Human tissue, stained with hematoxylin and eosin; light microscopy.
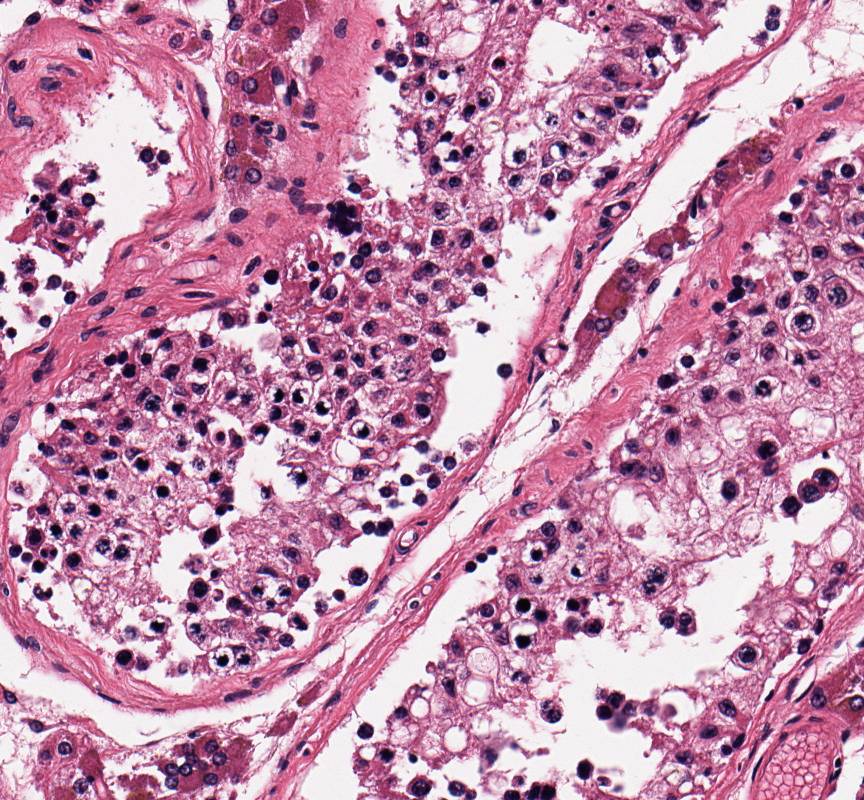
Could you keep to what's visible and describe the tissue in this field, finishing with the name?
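Narrow bands of pink fibrous tissue, running diagonally from lower left to upper right, divide the field into large rounded and elongated units packed with cells. Inside, round cells lie loosely, many separated from one another and scattered into empty spaces. Many have dark, round nuclei, often ringed by a clear halo. The bands hold wavy pink fibres and spindle-shaped nuclei aligned along their length. The tissue is testis.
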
